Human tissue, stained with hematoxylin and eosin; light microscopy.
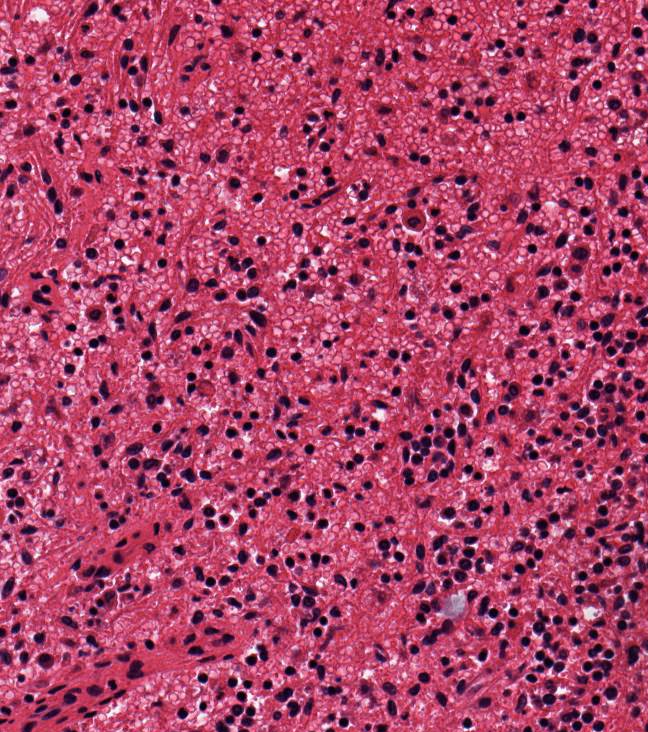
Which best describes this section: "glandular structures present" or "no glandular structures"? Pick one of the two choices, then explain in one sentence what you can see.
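No glandular structures. Cells lie in a diffuse sheet across the whole field without forming glands, tubules or other units.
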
